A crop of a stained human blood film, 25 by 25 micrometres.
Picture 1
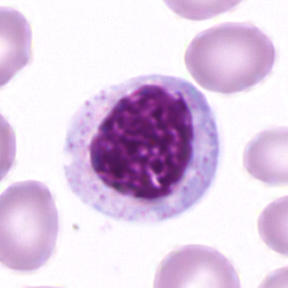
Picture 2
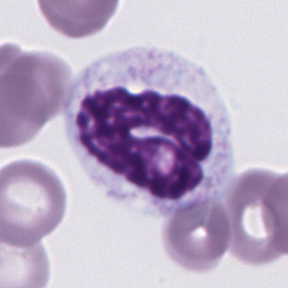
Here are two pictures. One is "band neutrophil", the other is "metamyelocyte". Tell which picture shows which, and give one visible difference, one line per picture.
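In picture 1 we see a metamyelocyte: The nucleus is roughly round, without lobes or a deep indentation.
In picture 2 we see a band neutrophil: The nucleus is a single curved band bent into a horseshoe, not split into separate lobes.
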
